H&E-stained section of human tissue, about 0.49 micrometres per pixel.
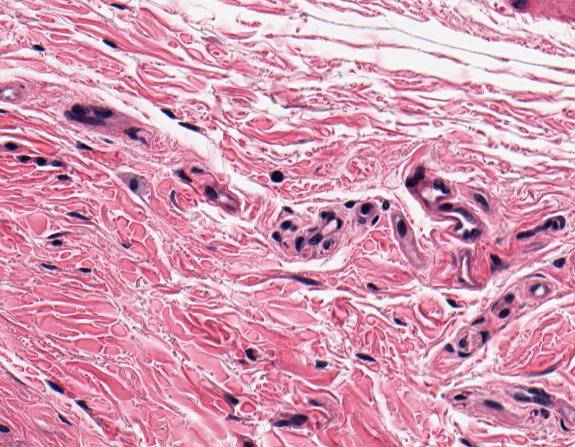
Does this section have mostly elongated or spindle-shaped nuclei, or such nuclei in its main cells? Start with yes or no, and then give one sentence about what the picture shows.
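Yes. Scattered among the bundles are sparse, small, dark, elongated spindle-shaped nuclei.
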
